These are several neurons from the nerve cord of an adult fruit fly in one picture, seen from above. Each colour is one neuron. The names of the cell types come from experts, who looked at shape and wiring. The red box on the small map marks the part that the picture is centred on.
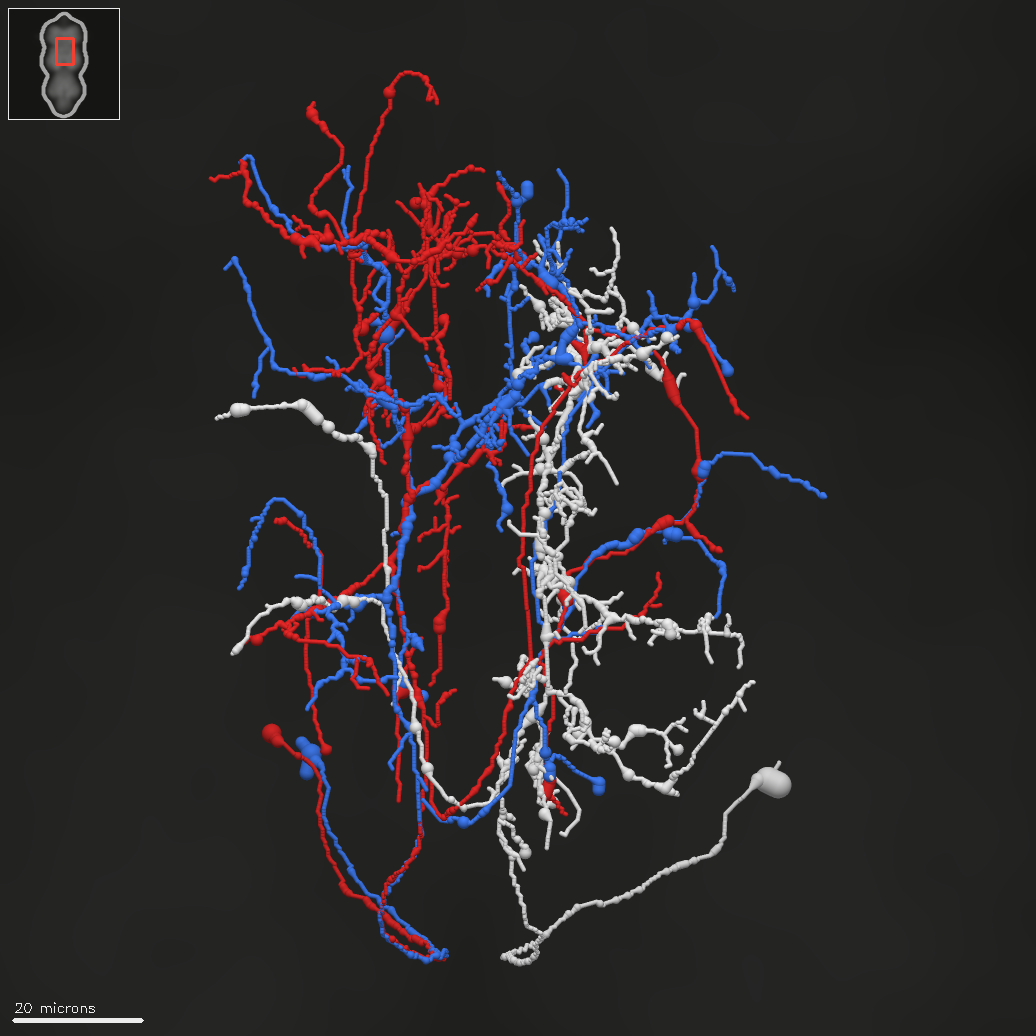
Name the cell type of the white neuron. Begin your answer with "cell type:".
cell type: IN05B088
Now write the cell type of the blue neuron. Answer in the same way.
cell type: IN05B092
